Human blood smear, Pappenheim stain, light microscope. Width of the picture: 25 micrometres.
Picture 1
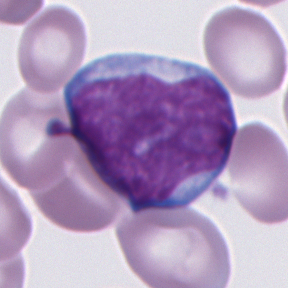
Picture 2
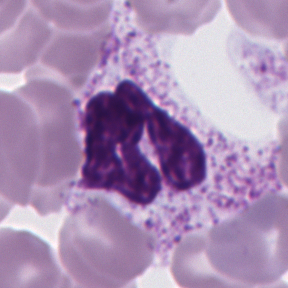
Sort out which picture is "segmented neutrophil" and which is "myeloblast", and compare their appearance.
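Picture 1: myeloblast. Picture 2: segmented neutrophil. Myeloblast: nucleus a single unlobed mass, reddish-purple, filling about 70% of the cell's area.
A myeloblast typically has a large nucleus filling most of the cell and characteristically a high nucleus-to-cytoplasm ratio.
Cytoplasm blue, darkest along the outer border of the cell; no granules.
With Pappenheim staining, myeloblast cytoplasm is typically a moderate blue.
Small dark tag juts from the left edge; red cells press against it on several sides. Segmented neutrophil: chromatin dark purple, coarsely clumped; no nucleoli visible.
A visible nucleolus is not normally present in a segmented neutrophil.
Cytoplasm abundant, pale lilac-pink, with fine purple-violet granules scattered evenly through it.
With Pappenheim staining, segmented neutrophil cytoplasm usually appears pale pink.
Outline irregular, edges indented where neighbouring cells press; red cells without nuclei crowd around it on most sides.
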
